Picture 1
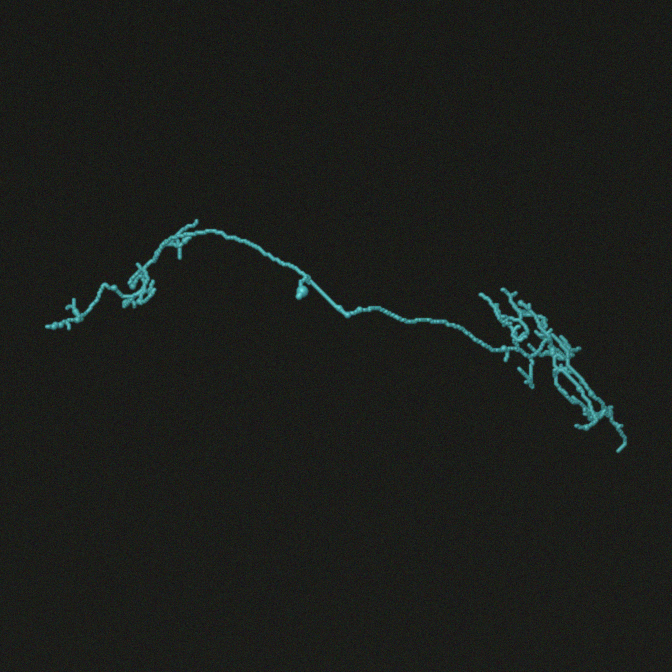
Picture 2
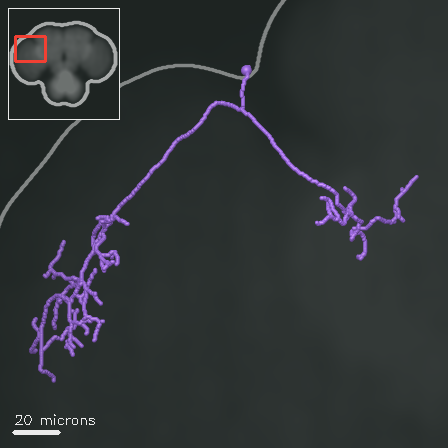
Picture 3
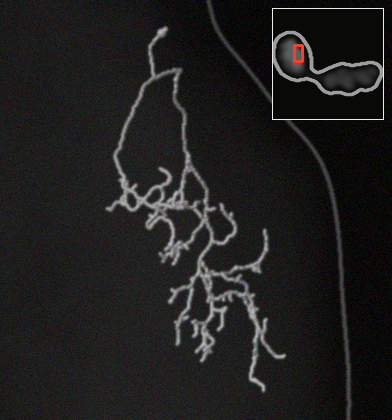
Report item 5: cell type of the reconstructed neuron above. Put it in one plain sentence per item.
The cell type is MeVP14.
